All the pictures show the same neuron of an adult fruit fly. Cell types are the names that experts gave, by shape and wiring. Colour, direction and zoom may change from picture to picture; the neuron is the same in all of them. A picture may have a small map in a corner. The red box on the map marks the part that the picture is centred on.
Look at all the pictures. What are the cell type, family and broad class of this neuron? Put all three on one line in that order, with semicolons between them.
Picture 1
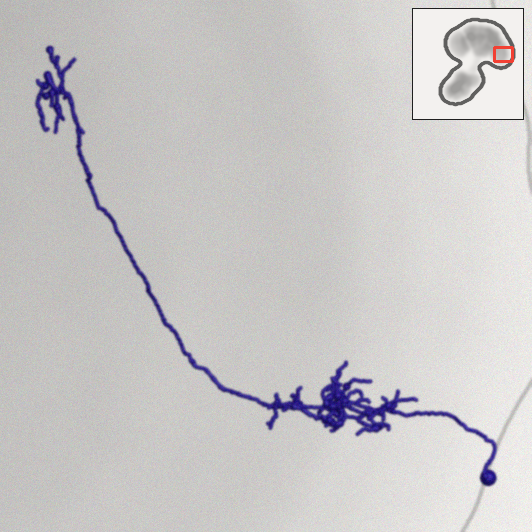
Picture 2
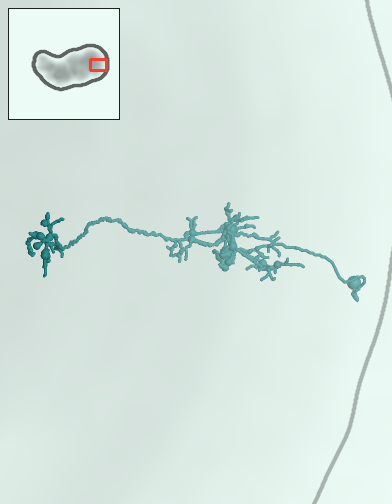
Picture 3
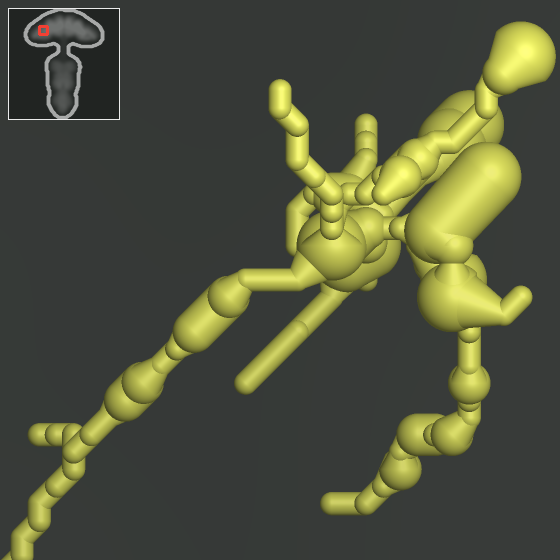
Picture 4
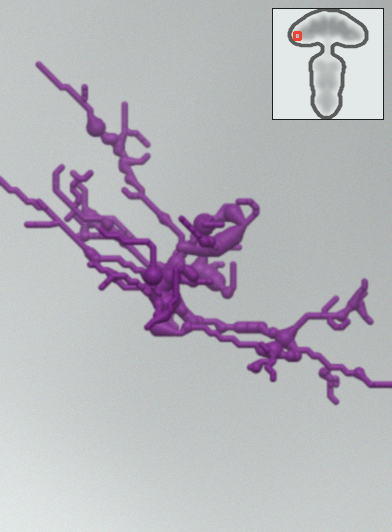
Tm5b; Tm; optic-lobe intrinsic neuron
